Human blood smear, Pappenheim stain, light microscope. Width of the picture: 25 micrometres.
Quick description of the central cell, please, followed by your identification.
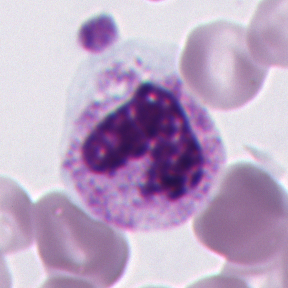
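Checking the outline gives a roughly round cell with a smooth edge. Checking the nucleus shows no nucleoli. Checking the cytoplasm finds fine purple granules scattered through it, though they are sparser in the upper left part. The cell is a segmented neutrophil.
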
